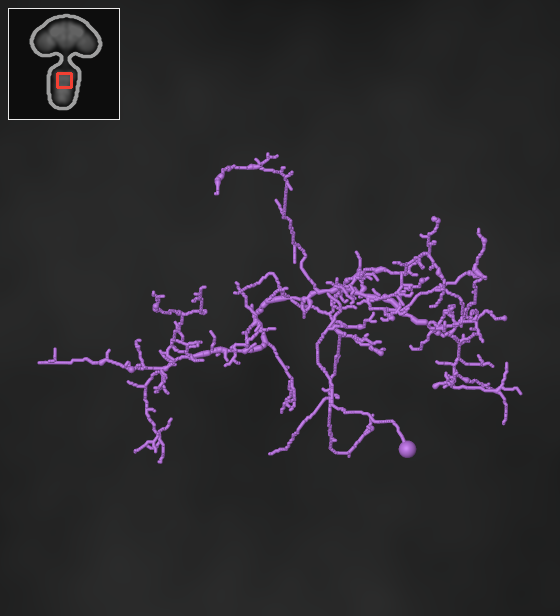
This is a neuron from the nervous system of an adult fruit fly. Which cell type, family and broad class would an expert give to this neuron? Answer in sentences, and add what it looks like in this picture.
It is of cell type IN00A061. The family is hemilineage 00A. It is a nerve-cord intrinsic neuron. It is in the nerve cord and does not reach the brain. Its cell body lies at the lower right of the picture. Dozens of branch ends can be seen.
